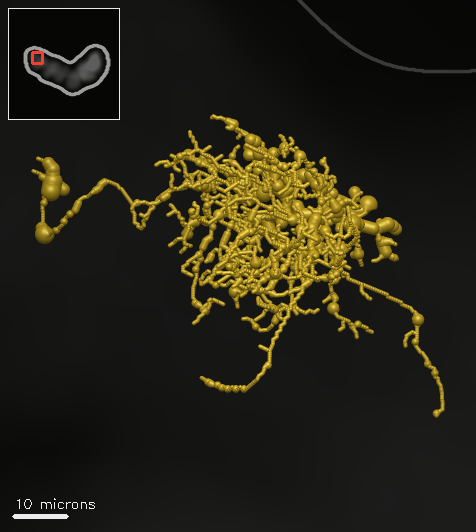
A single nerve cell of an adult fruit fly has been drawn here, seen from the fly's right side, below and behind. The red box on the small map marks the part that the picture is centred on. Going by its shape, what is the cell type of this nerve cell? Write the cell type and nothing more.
INXXX363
